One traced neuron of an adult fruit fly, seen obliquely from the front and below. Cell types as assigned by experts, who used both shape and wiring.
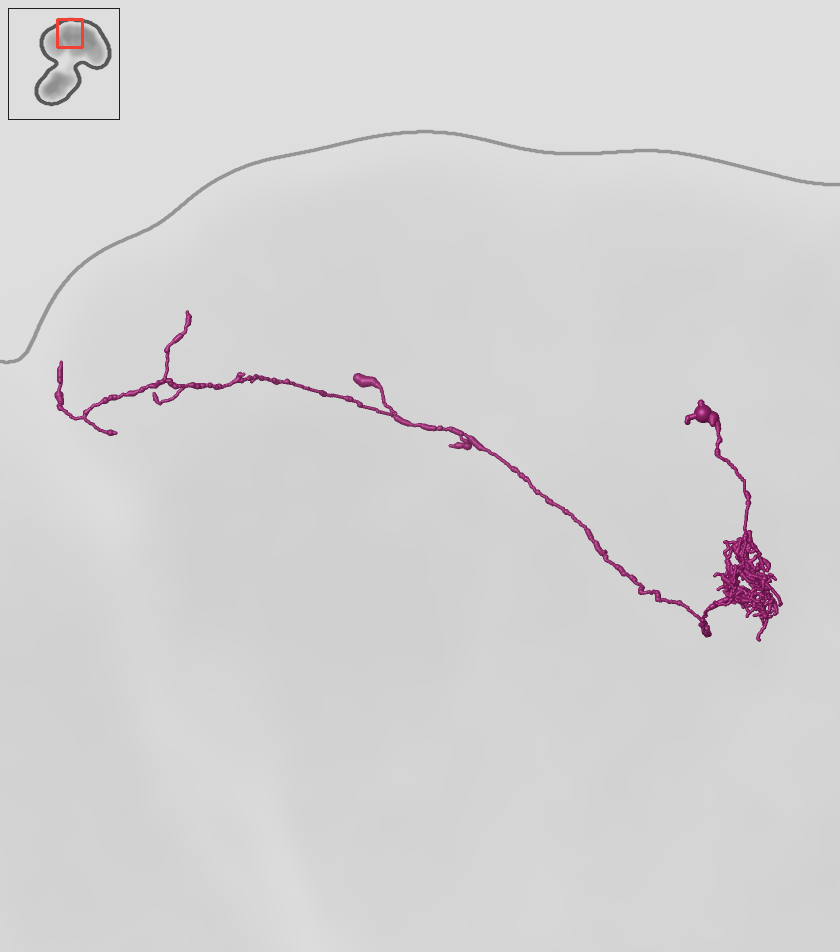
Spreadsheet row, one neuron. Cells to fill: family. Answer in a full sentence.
The family is hemilineage ALad1.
